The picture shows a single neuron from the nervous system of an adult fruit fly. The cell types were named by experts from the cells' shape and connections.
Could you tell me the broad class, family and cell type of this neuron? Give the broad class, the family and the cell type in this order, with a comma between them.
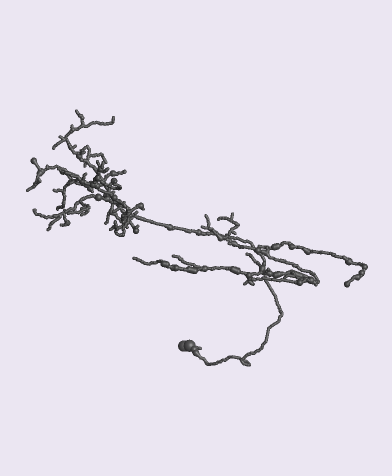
nerve-cord intrinsic neuron, hemilineage 14A, IN14A053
